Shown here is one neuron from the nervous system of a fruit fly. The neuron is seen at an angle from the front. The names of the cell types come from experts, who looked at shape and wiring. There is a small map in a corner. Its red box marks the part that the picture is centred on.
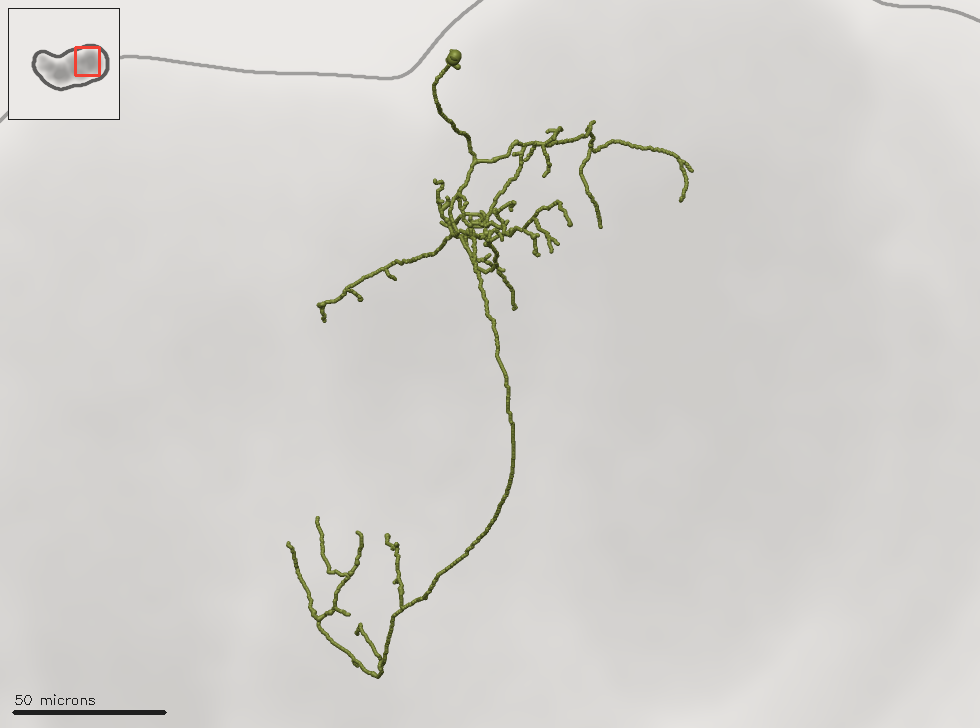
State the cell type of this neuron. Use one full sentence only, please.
This neuron belongs to the cell type SMP461.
